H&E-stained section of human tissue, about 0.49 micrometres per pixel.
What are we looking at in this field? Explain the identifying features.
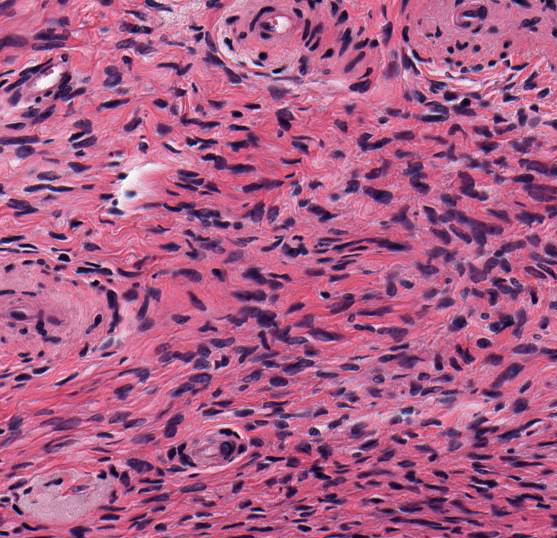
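What you are looking at is ovarian cortex. Notice the spindle cell nuclei: elongated, darkly stained, many with tapered or slightly wavy ends.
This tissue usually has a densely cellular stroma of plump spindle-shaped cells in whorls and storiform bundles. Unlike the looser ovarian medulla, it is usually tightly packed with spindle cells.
Several rounded profiles, at top centre, top right, the left edge and the bottom, are cells wrapped concentrically around a small pale centre.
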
